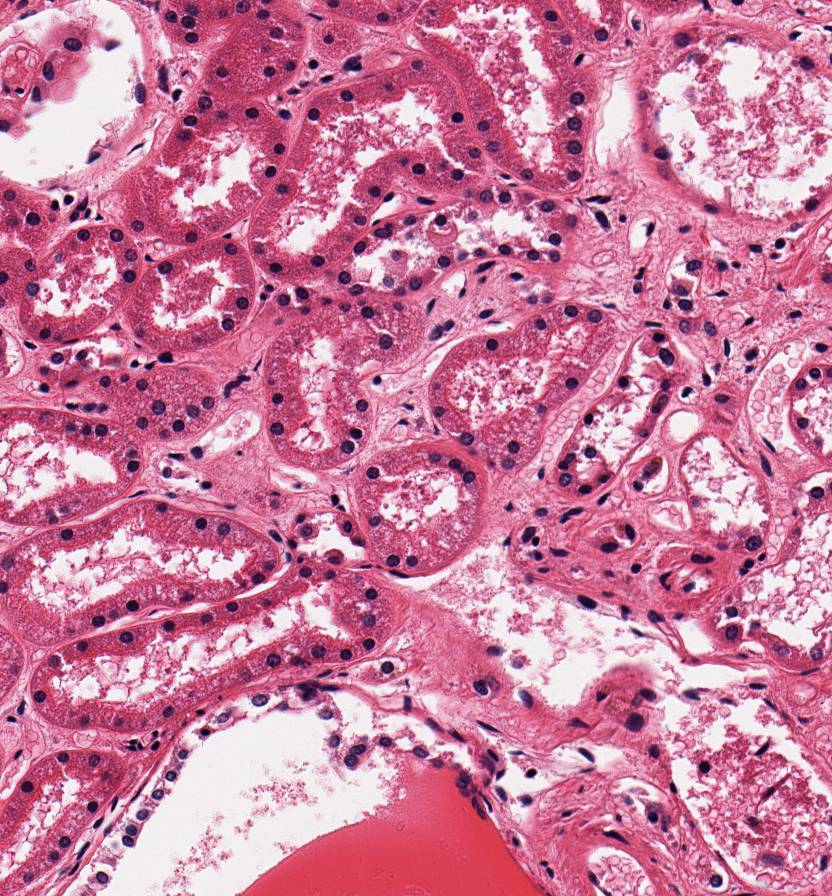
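Renal cortex, H&E. Tubules lined by a single layer of cuboidal to low columnar cells with round, dark nuclei. Most tubules: lining cells with abundant, granular, deeply eosinophilic cytoplasm. Most lumens irregular, holding pale pink flocculent granular material. Bottom centre: large vessel filled with homogeneous bright red contents.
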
